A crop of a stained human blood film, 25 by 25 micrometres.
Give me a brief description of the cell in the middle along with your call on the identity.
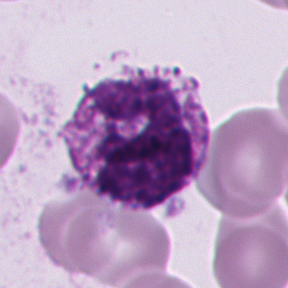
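The cell's roughly round, with a ragged, granular edge, and red cells lie against it on its right and lower sides. Loose dark granules are scattered on the background beside it, mostly off to the left. No nucleoli can be made out. It's a basophil.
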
